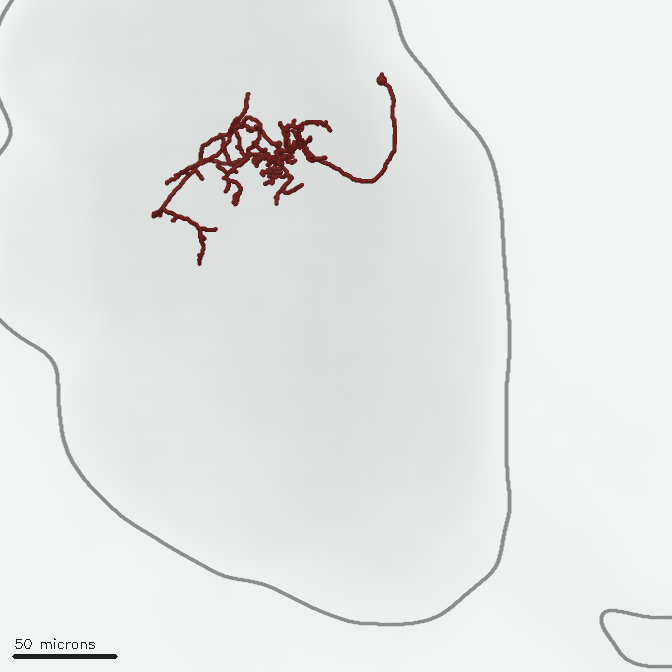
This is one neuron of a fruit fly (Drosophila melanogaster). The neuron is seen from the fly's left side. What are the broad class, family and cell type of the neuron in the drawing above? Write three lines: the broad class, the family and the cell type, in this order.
central-brain intrinsic neuron
hemilineage VLPp&l1_anterior
AVLP469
